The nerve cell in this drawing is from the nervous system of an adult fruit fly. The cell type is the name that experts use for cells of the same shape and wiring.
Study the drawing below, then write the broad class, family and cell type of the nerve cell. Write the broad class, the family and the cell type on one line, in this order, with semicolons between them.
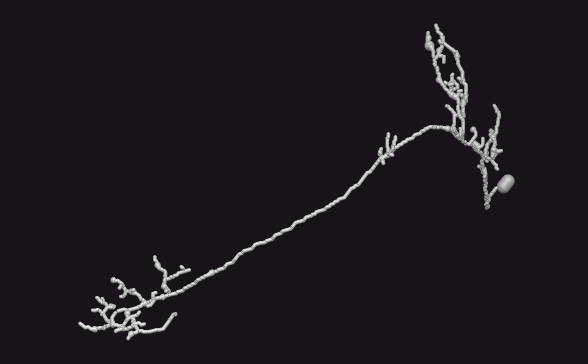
optic-lobe intrinsic neuron; TmY; TmY21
